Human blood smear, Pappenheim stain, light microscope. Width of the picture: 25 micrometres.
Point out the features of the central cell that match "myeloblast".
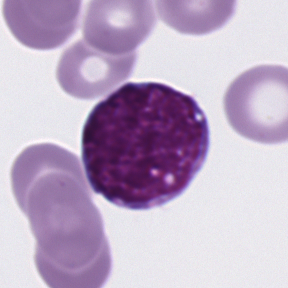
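Look first at how much of the cell the nucleus takes up: it is round, about 11 micrometres across, the same as the whole cell, and it fills about 90% of the cell's area.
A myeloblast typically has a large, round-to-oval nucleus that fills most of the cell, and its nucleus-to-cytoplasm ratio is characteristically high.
So in shape and in proportion, this nucleus goes with the name myeloblast. Now the cytoplasm, which shows only as a very thin bluish rim at the cell's edge.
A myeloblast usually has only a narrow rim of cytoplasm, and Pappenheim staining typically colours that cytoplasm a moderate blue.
That thin bluish rim fits too. The rest is simply there to see: no granules show in the rim, the cell's edge is smooth all the way round with no projections, and a few tiny clear dots lie over the right half of the nucleus.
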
